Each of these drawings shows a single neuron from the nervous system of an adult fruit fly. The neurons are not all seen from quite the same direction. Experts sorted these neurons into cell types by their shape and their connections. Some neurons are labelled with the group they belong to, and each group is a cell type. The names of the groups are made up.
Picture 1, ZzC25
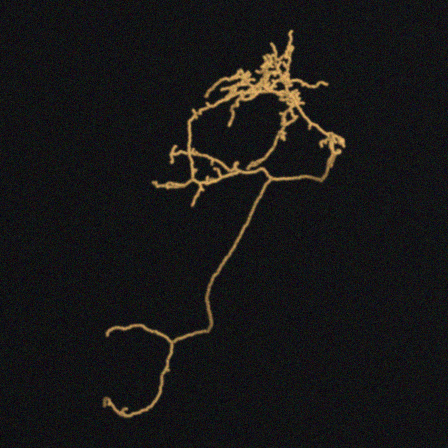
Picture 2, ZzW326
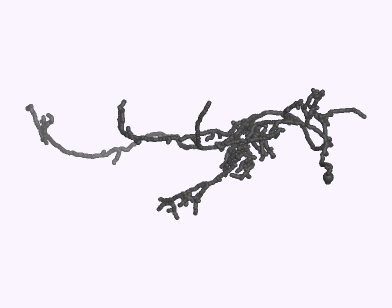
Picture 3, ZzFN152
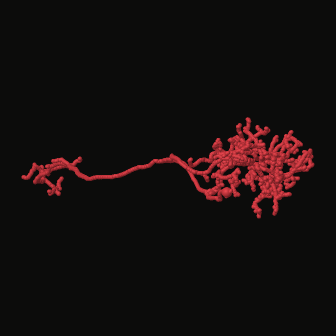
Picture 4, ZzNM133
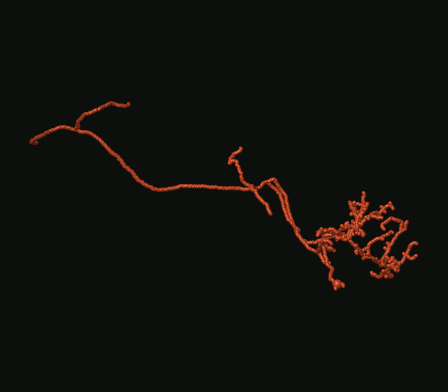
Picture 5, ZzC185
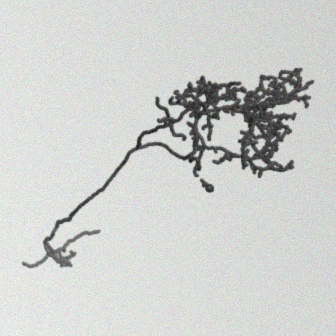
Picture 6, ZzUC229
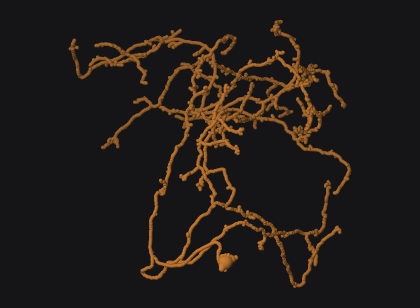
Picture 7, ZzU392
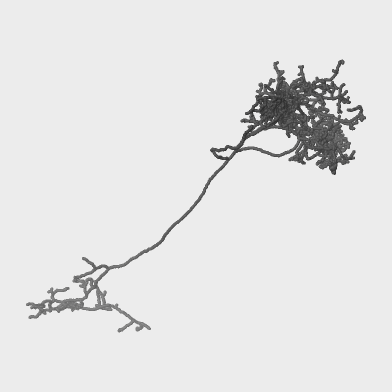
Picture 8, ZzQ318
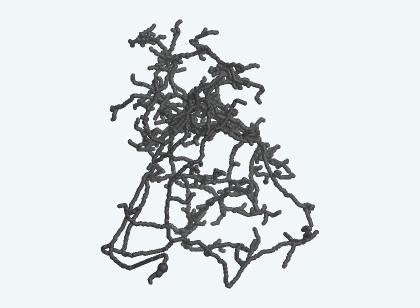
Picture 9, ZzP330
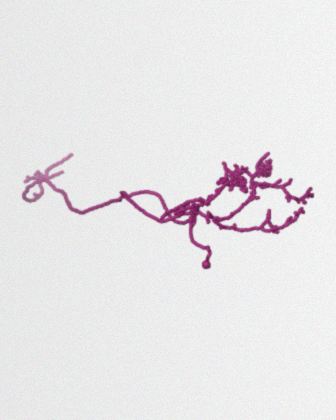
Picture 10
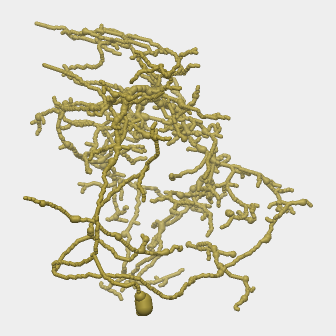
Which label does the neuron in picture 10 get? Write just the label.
ZzQ318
